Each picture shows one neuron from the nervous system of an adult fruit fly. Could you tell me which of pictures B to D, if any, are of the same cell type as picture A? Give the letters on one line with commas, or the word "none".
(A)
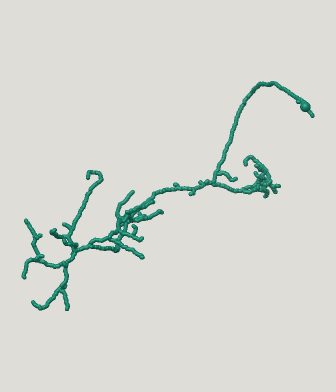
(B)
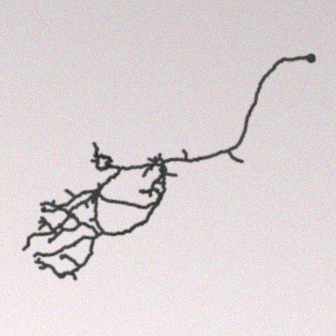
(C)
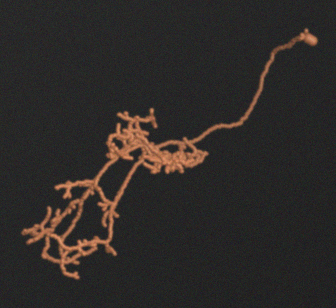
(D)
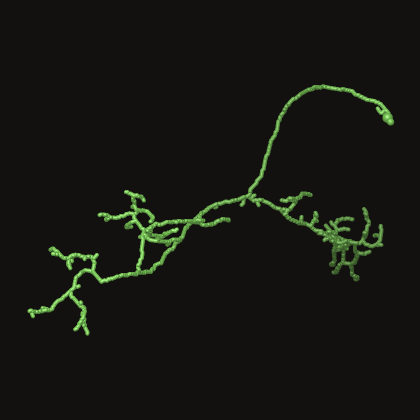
D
